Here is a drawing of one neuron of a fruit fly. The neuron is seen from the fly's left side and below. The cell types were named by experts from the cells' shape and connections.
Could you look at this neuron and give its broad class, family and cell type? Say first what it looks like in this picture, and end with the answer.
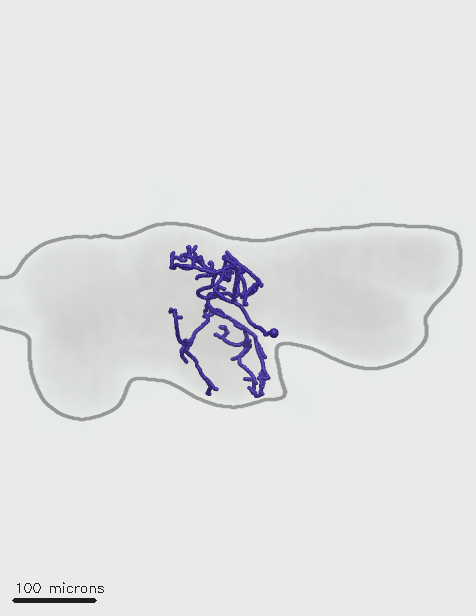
The cell body can be seen in the middle of the picture. By the scale bar it is about 190 microns tall in this view. Its broad class is nerve-cord intrinsic neuron. The family is hemilineage 04B. The cell type is IN04B030.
